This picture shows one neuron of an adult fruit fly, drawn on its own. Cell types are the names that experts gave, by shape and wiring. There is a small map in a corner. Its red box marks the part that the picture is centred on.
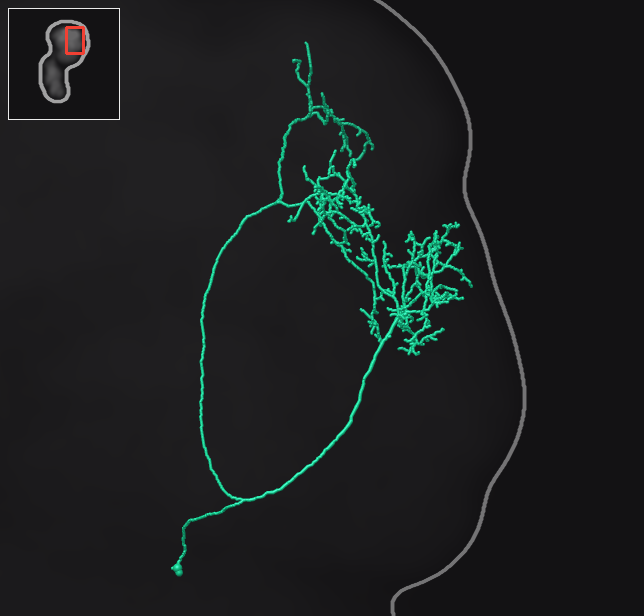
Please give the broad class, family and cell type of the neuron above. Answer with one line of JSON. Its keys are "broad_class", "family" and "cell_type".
{"broad_class": "central-brain intrinsic neuron", "family": "hemilineage VLPl&p1_posterior", "cell_type": "SMP568_d"}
